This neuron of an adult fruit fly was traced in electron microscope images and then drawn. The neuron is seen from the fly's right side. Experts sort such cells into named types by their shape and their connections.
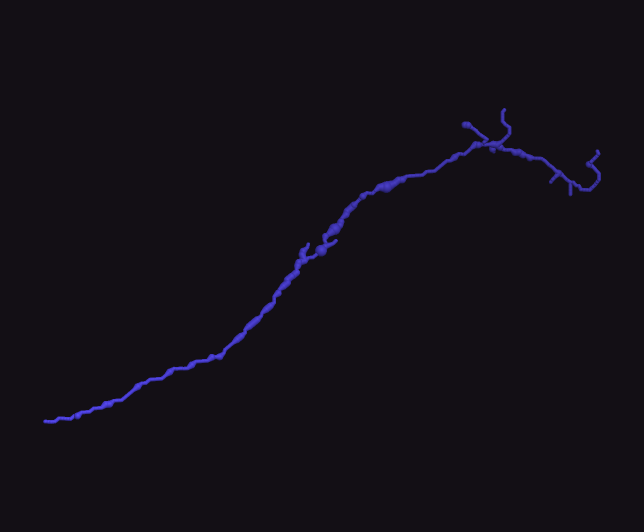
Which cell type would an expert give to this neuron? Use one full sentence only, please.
By its cell type, the neuron is SNta43.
